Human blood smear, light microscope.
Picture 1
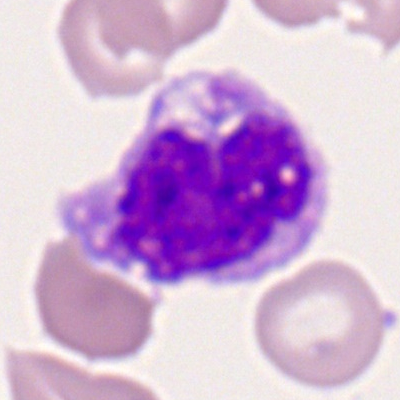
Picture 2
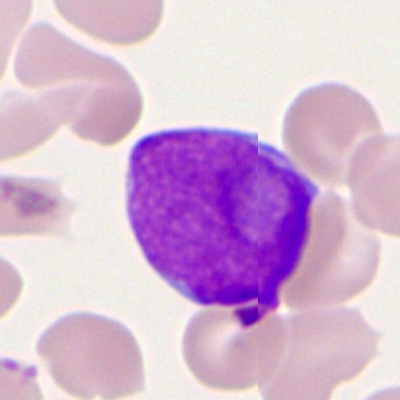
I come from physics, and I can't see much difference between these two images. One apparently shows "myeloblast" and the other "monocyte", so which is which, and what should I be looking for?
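Picture 1 shows the monocyte, picture 2 the myeloblast. In both cells the nucleus fills most of the cell, and in the myeloblast it fills almost all of it. The monocyte's nucleus has a cleft running into it from the top, and its chromatin is dark purple and coarsely clumped. Small clear dots lie over the right part of the nucleus.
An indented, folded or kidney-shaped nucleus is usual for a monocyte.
The monocyte's outline is irregular, with cytoplasm bulging out on the left side. The myeloblast's outline is rounded and broader at the top than at the bottom, and a small dark purple knob projects from its bottom edge. The monocyte's cytoplasm is pale lilac-blue. In the myeloblast the cytoplasm is only a thin deep blue rim around the nucleus, and no granules can be seen in it.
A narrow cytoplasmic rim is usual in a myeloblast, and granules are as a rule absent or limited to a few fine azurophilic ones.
Red cells press against the right side of the myeloblast.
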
